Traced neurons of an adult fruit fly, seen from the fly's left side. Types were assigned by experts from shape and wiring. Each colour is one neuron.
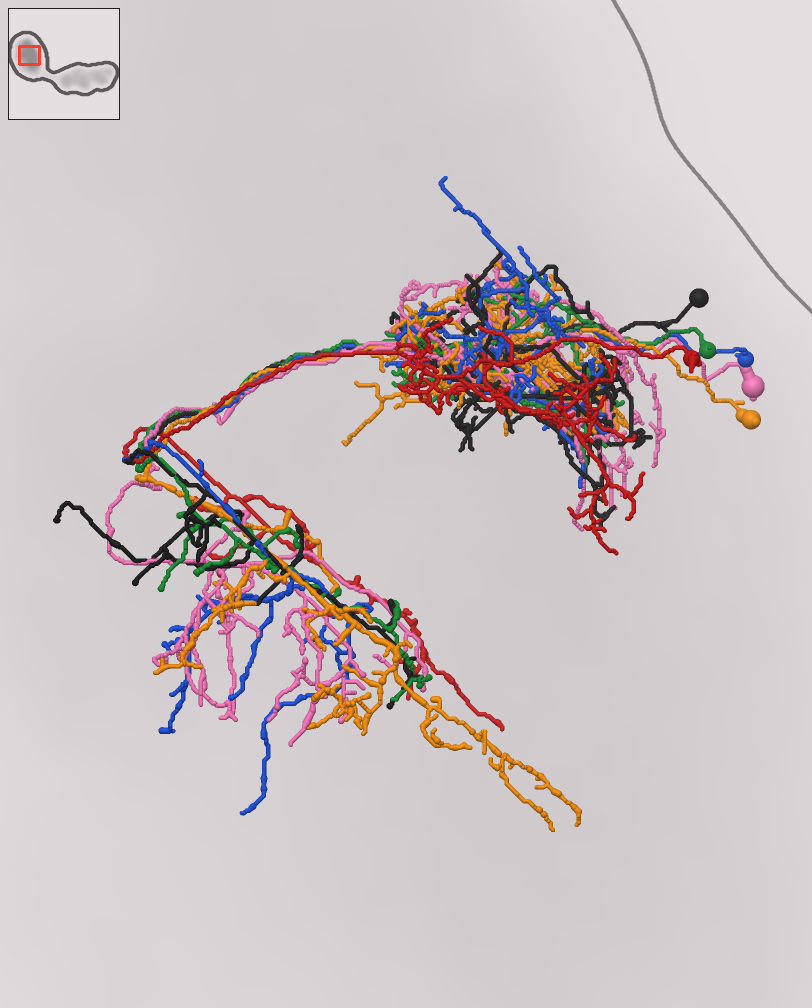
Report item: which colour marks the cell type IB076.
black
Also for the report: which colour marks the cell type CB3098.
green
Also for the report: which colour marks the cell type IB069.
pink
